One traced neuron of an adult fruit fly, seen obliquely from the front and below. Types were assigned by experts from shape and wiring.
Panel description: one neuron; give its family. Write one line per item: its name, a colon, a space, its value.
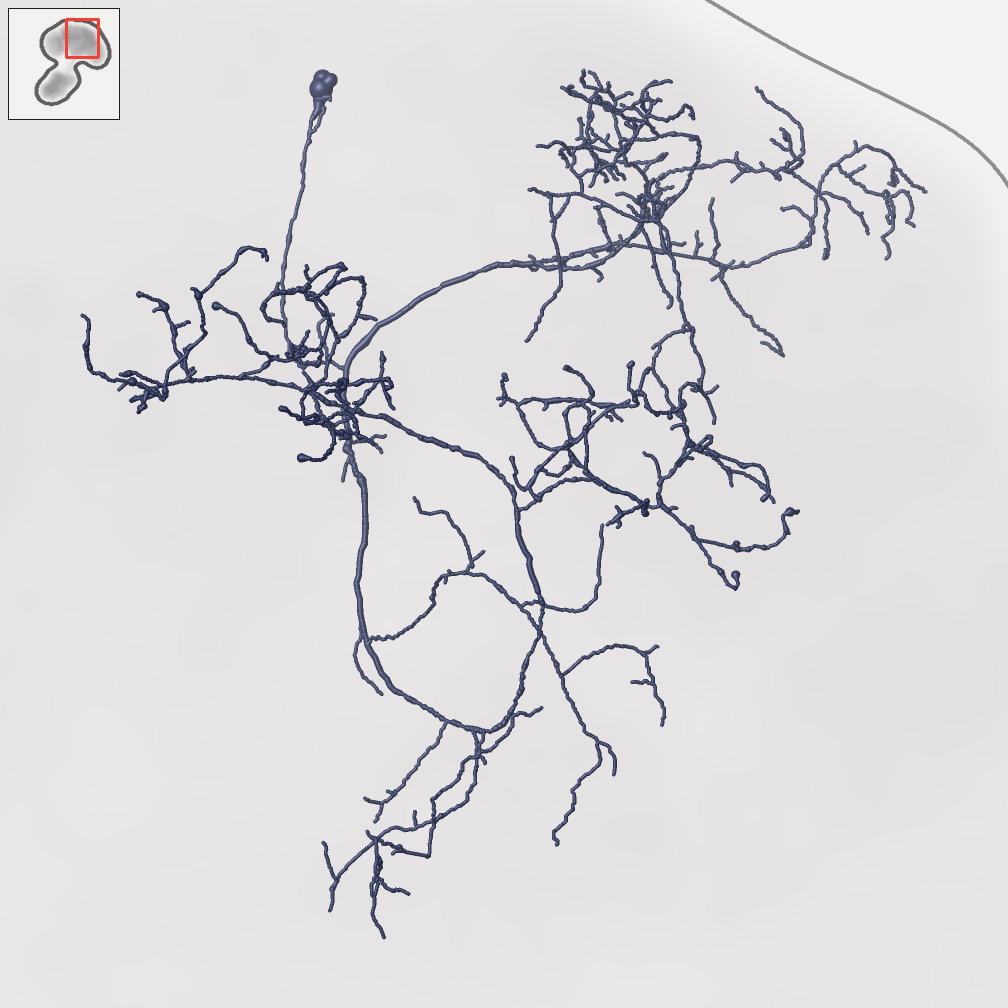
family: ALIN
